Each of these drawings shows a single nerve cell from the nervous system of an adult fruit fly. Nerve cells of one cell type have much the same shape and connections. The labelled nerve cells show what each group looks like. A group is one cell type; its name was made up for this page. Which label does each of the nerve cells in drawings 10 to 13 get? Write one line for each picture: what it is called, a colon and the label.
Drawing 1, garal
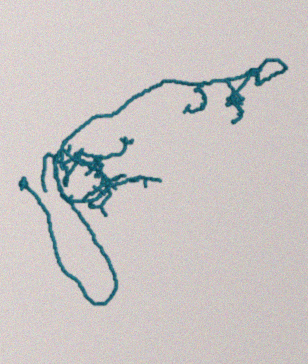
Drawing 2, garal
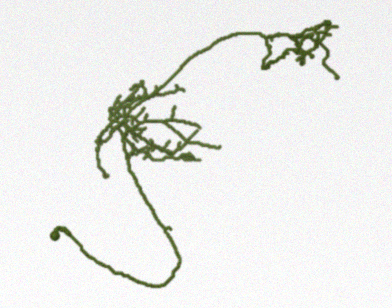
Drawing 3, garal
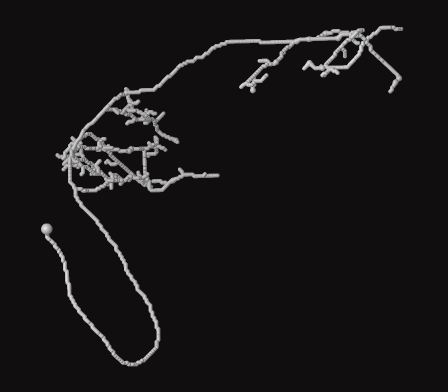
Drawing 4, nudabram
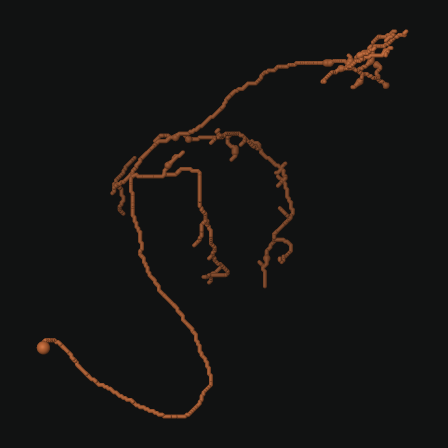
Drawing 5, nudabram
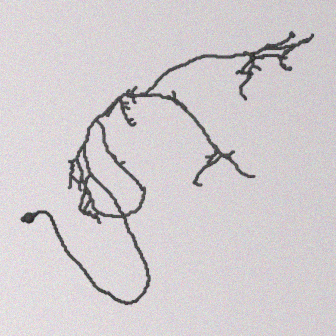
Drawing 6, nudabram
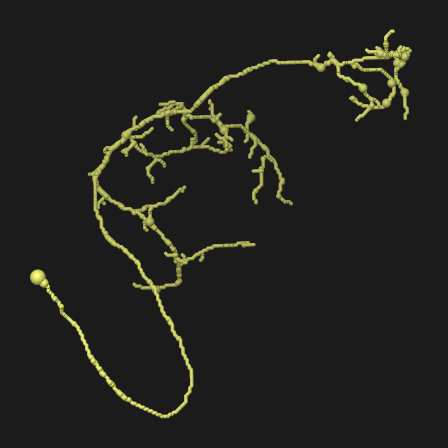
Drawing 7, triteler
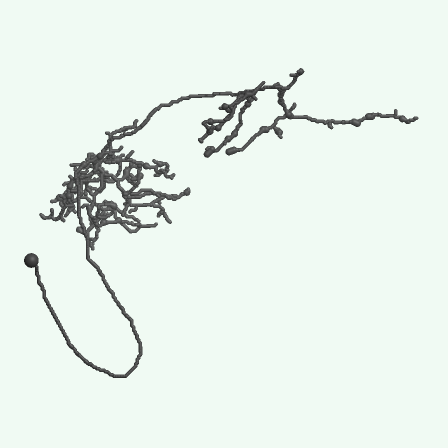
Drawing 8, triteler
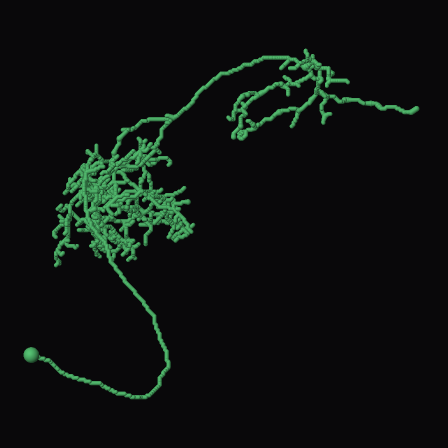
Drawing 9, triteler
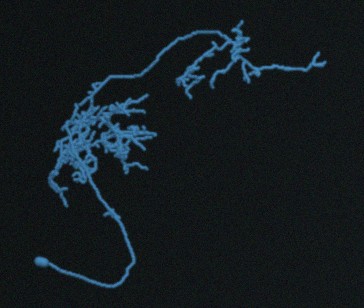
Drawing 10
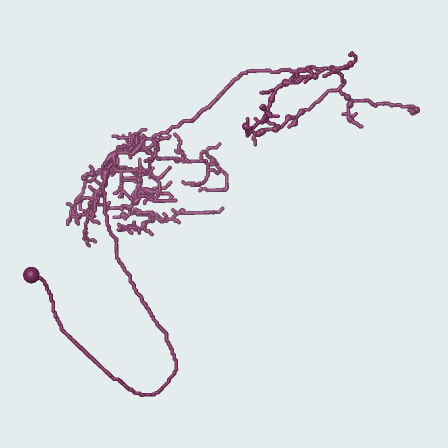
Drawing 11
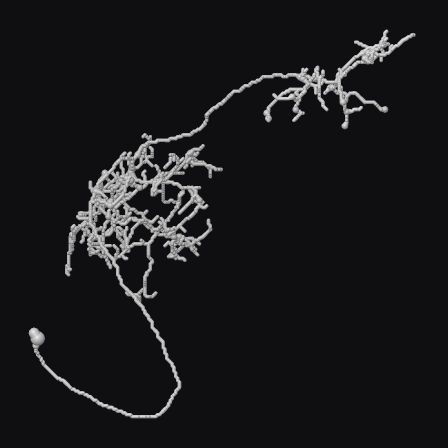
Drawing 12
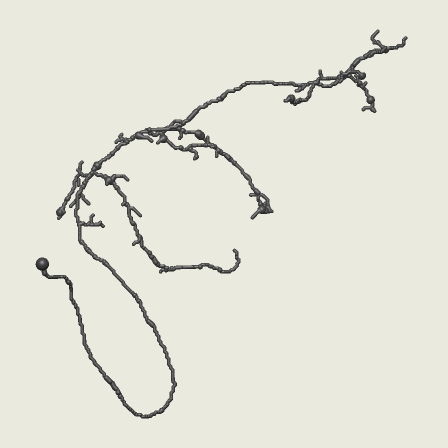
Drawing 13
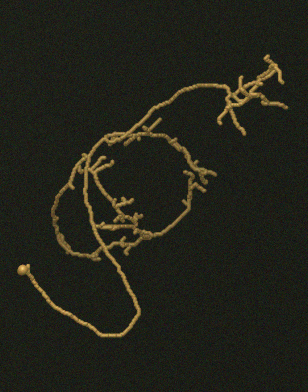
10: triteler
11: triteler
12: nudabram
13: nudabram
